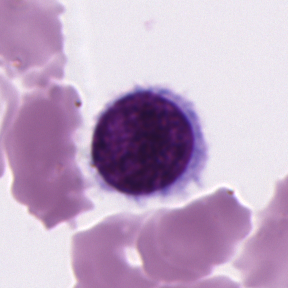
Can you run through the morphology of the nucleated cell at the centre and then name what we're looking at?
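Going round the margin first, I find fine hair-like projections fringing most of it. The cytoplasm is only a very thin pale blue rim around the nucleus, and I can see no granules in it. Nor can I make out a nucleolus in the nucleus. This, then, is a hairy cell.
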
